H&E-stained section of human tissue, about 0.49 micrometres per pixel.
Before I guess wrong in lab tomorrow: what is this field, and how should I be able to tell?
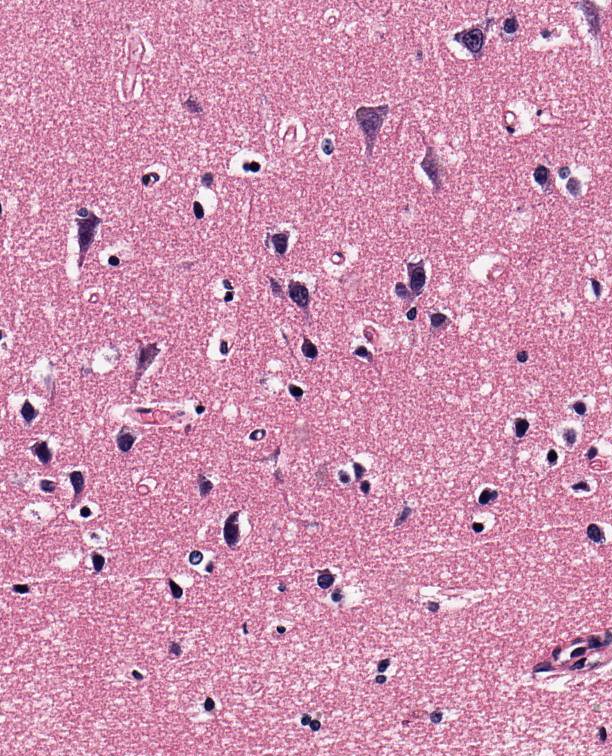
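This field mainly shows cerebral cortex. Separate cell bodies lie scattered across a pink, finely granular background, with no glands or epithelium anywhere.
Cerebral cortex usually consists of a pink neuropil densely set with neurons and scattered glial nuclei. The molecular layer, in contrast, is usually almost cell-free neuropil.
The many neuronal cell bodies here therefore set the field apart from it. Many of the neurons look shrunken and stain darkly, with dense dark nuclei, and most cell bodies sit within clear empty halos where the tissue has pulled away.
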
